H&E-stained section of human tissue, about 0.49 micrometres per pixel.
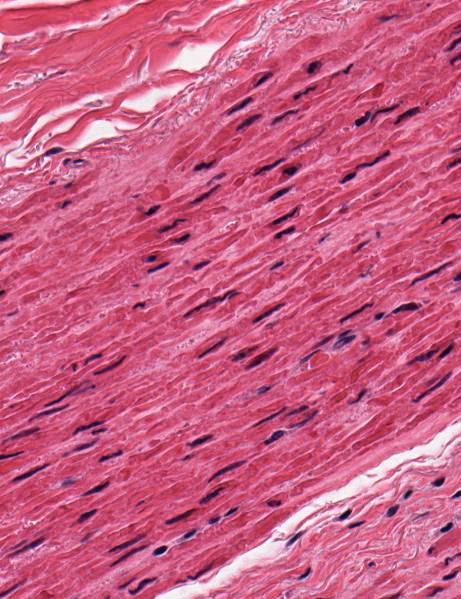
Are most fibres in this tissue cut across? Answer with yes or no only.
No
